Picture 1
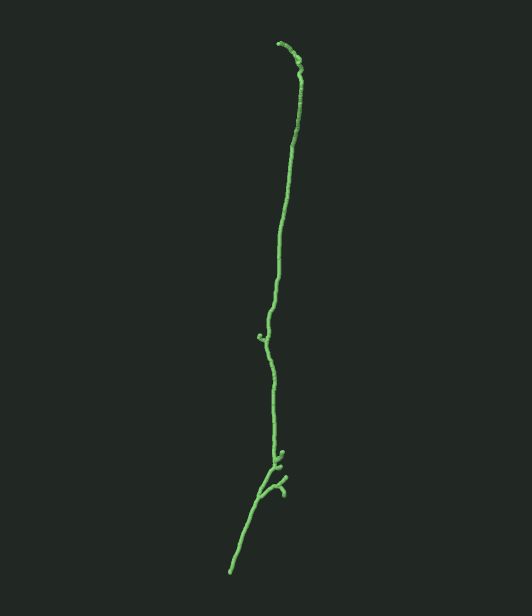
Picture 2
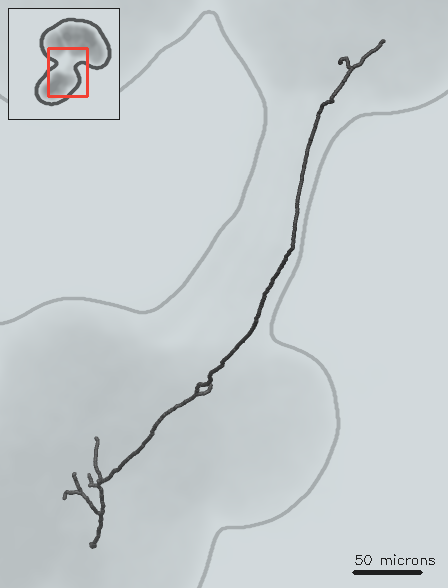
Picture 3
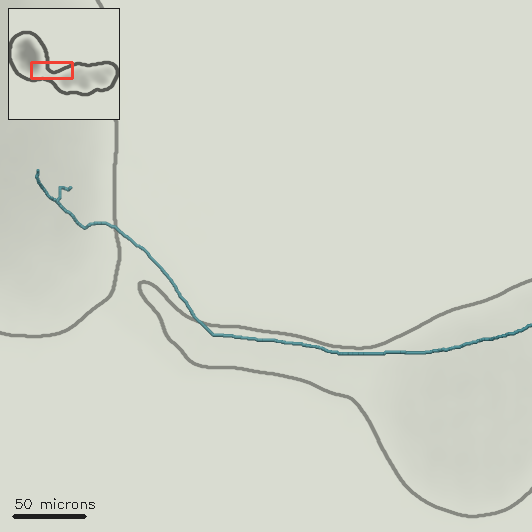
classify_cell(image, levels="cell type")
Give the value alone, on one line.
SApp08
